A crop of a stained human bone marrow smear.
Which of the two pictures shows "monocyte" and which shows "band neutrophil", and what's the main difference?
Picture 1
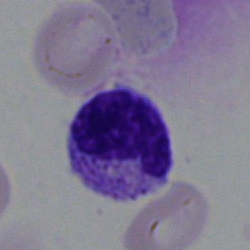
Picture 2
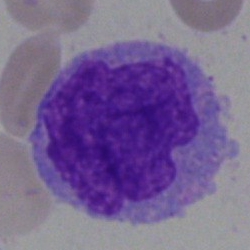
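Picture 1: band neutrophil. Picture 2: monocyte. Outline: picture 1 round, smooth-edged; picture 2 roughly round but ragged, with small blebs projecting from the surface, clearest on the right. Chromatin: dark purple in both, coarsely clumped in picture 1, mottled and lacy in picture 2.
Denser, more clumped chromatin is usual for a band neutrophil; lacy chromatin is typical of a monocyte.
Picture 1: no nucleoli in the nucleus, no vacuoles in the cytoplasm. Picture 2: nucleus occupies most of the cell; cytoplasmic rim widest on the right. Neighbours: a red cell against the top of the band neutrophil; red cells along the left and upper side of the monocyte.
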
